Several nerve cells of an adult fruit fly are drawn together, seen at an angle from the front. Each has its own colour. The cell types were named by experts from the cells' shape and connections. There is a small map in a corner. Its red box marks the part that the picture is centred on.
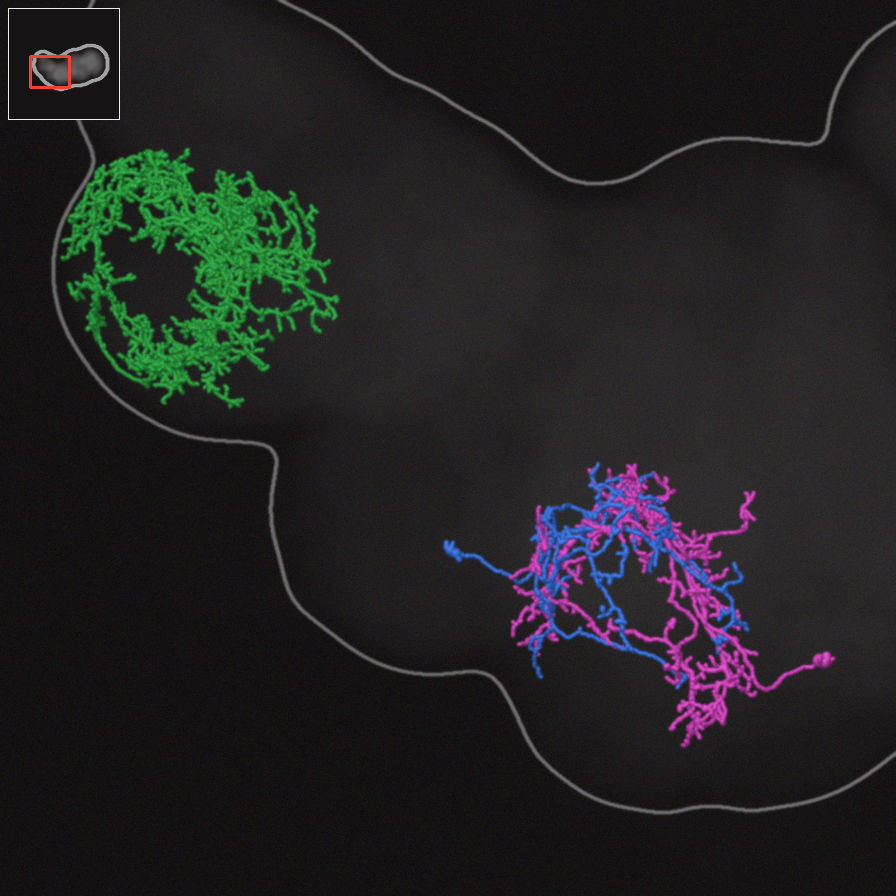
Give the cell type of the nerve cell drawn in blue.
IN03A066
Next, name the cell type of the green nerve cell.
IN03A010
